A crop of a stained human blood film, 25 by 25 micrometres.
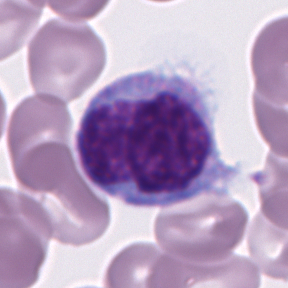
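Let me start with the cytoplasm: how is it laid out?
As a rim around a nucleus of about 11 by 9 micrometres, thin on the left and wider toward the upper right and at the bottom.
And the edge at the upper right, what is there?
A fringe of fine hair-like projections.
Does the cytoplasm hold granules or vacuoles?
No distinct coarse granules, and no vacuoles either.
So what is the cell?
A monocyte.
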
